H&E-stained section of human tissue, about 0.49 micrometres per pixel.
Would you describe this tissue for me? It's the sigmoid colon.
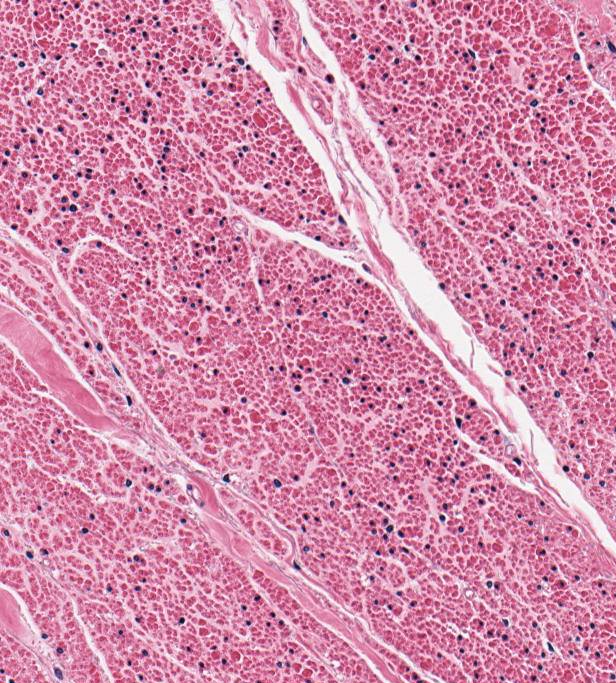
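Most of the field: tightly packed, small, round-to-polygonal eosinophilic profiles of muscle cells cut in cross-section. Thin pale fibrous septa divide the muscle into bundles, running diagonally from upper left to lower right. At lower left, smooth pink lengthwise-cut bands run diagonally alongside the septa. No fat cells.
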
